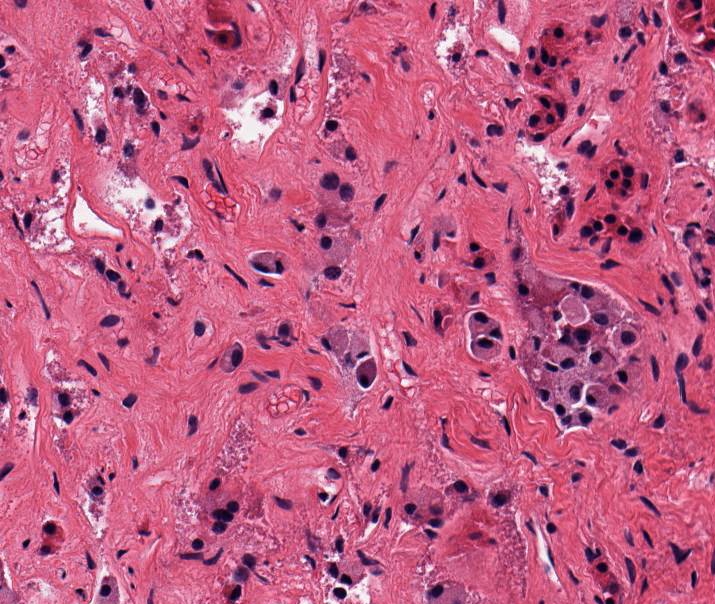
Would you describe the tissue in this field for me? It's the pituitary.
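Multinucleated giant cells, each with many clustered nuclei, lie mainly in the right half. Single elongated dark spindle nuclei scatter among collagen fibres. Scattered between the fibres centrally are mononuclear cells with round nuclei and faintly purple cytoplasm. Red blood cells cluster in narrow spaces at upper left and centre.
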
